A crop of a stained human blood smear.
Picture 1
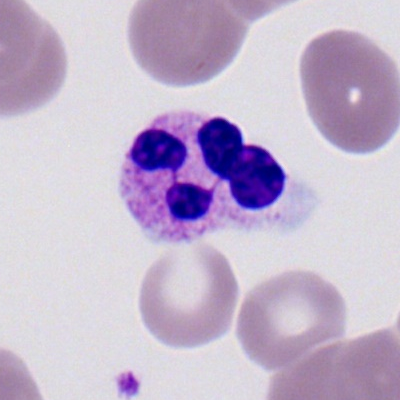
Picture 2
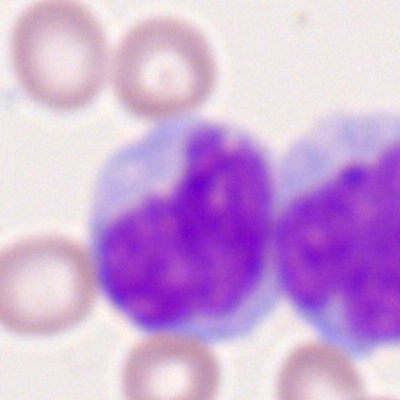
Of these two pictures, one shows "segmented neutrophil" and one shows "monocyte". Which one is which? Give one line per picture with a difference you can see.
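Picture 1 is a segmented neutrophil. Fine pink-violet granules are scattered evenly through the cytoplasm.
Picture 2 is a monocyte. No distinct granules are seen in the cytoplasm.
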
